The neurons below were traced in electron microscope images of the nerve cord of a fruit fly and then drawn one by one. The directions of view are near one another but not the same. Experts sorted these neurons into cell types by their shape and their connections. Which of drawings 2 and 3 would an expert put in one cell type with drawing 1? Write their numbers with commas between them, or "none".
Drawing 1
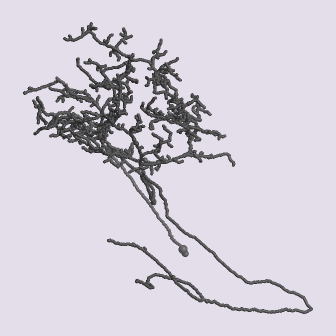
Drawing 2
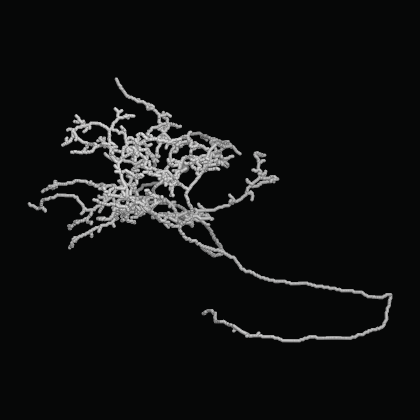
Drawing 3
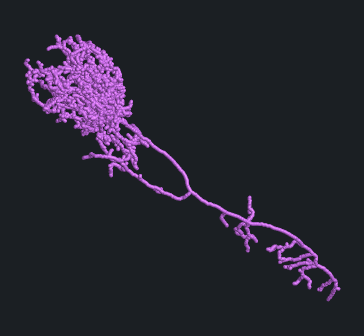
2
